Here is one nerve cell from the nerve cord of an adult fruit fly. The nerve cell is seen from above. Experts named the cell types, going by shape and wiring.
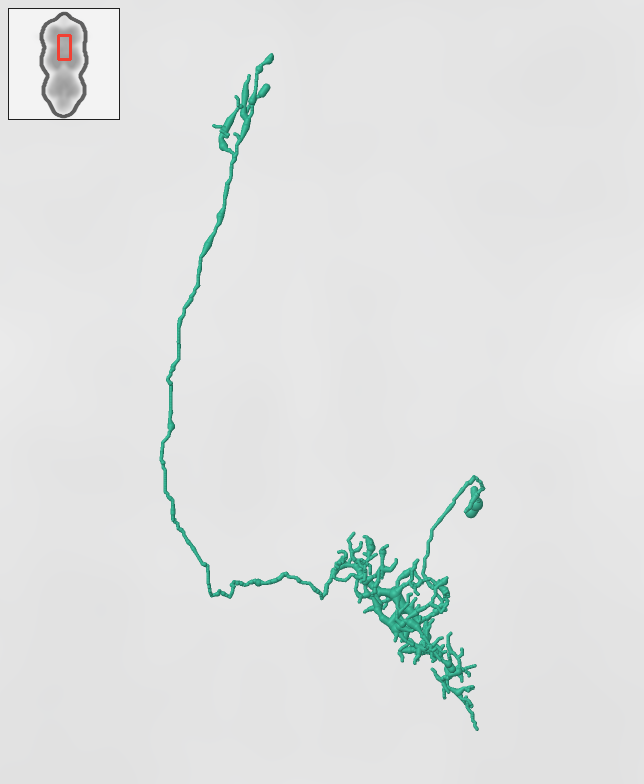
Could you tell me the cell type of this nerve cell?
IN10B044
